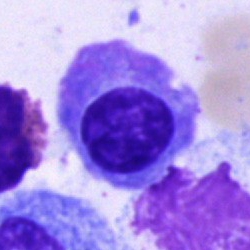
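Plasma cell, centre of a stained human bone marrow smear under the light microscope. Chromatin dark purple, coarsely clumped into patches. Nucleus off-centre; widest rim of cytoplasm lies above it. Paler cytoplasmic zone next to the nucleus. Cell outline irregular, edges ragged and uneven.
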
